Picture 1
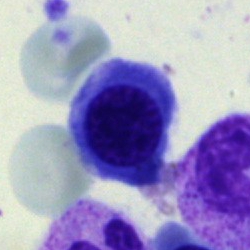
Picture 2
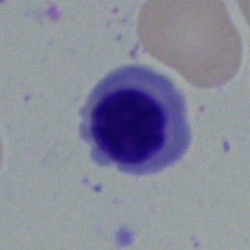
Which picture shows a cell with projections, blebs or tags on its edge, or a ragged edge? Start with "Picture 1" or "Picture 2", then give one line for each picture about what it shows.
Picture 2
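What picture 1 shows: The cell has a smooth, rounded outline.
What picture 2 shows: The cell outline is irregular, with small bulges along the left edge.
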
